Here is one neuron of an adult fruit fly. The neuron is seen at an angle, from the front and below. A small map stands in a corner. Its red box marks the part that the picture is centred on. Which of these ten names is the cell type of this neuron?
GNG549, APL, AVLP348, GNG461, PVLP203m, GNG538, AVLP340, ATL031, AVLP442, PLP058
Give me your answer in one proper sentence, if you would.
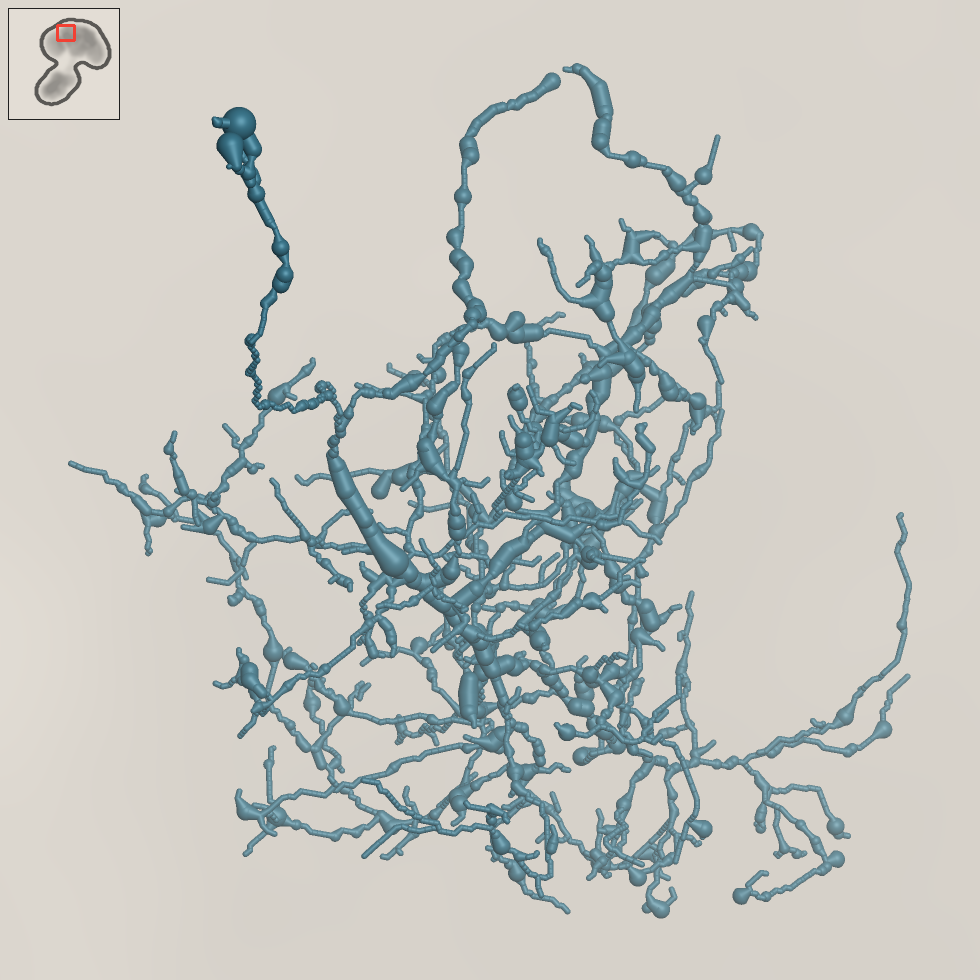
In terms of cell type, the neuron is PLP058.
